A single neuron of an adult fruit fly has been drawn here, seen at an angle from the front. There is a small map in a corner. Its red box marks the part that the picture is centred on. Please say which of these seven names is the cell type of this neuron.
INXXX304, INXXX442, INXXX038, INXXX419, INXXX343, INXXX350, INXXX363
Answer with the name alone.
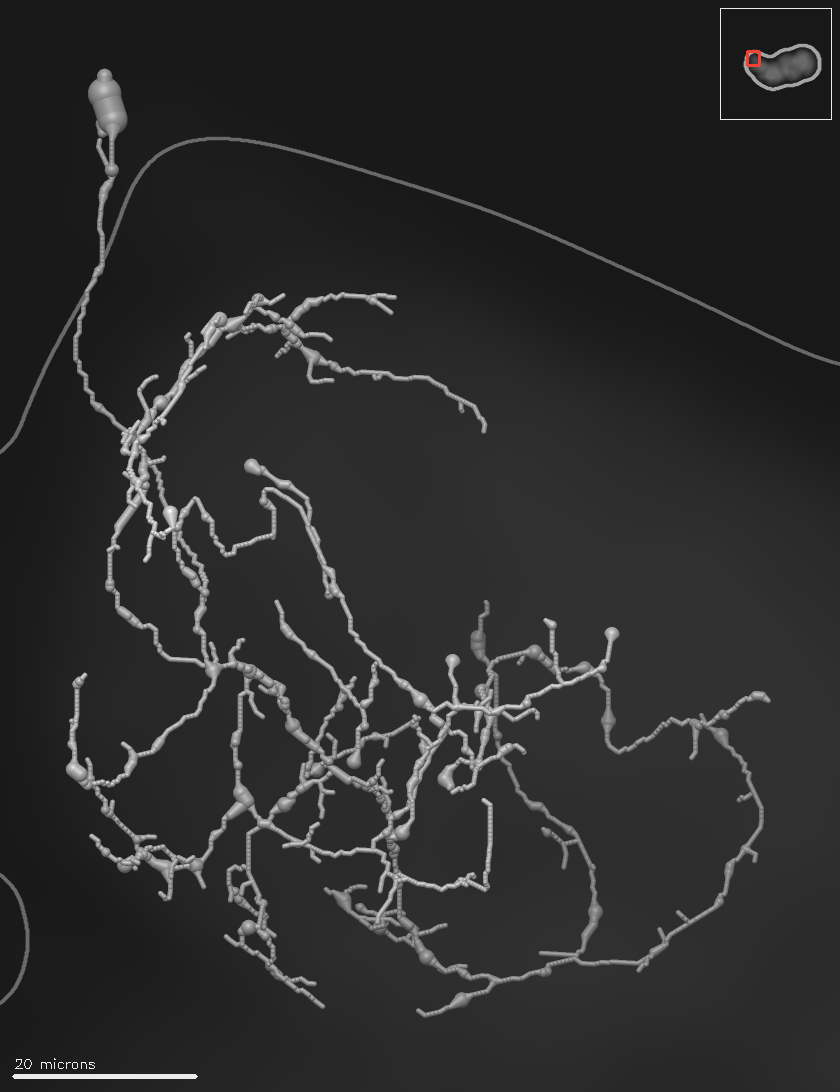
INXXX442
